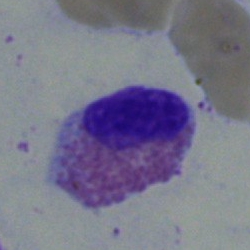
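Eosinophil with an irregular rather than smoothly round outline, in the centre of a stained human bone marrow smear. Coarse, round granules are present. The nuclear chromatin is dense and dark purple, and no nucleolus can be seen.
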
